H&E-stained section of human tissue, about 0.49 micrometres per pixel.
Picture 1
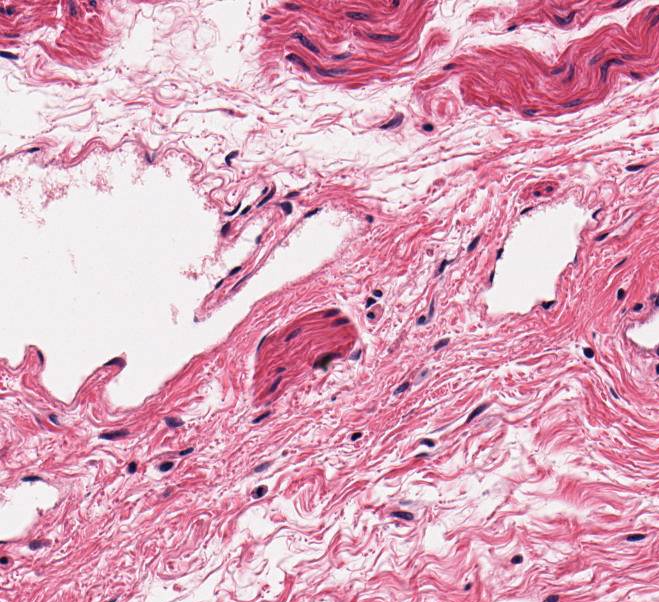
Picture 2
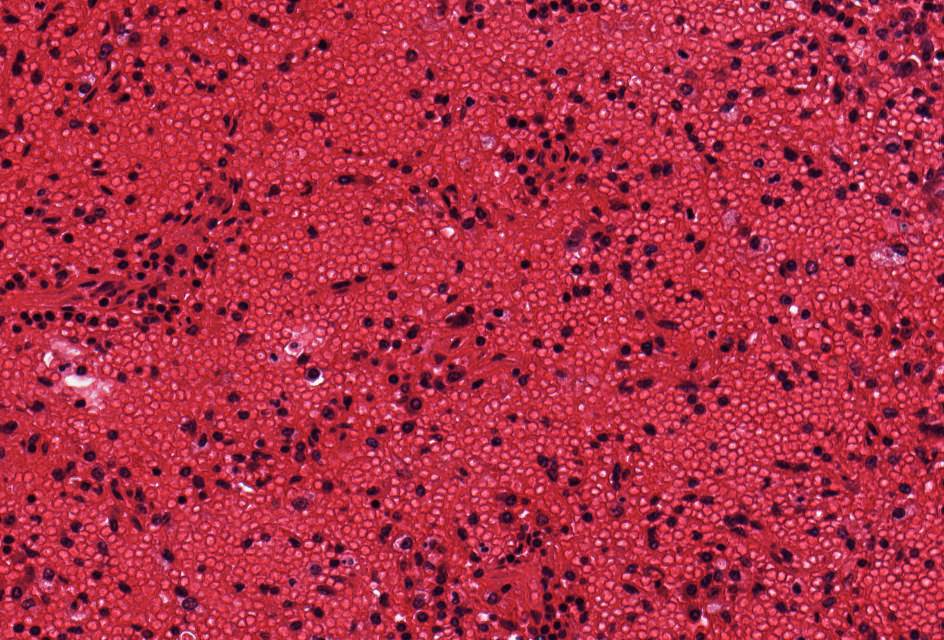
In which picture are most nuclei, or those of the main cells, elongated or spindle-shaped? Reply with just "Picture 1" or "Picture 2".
Picture 1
